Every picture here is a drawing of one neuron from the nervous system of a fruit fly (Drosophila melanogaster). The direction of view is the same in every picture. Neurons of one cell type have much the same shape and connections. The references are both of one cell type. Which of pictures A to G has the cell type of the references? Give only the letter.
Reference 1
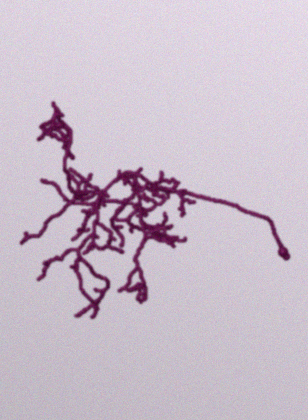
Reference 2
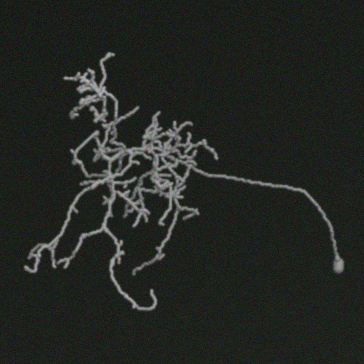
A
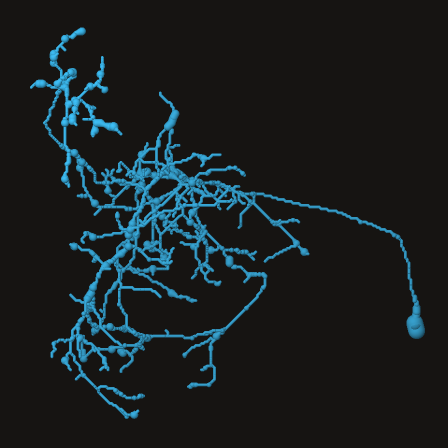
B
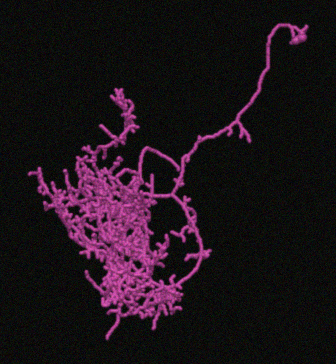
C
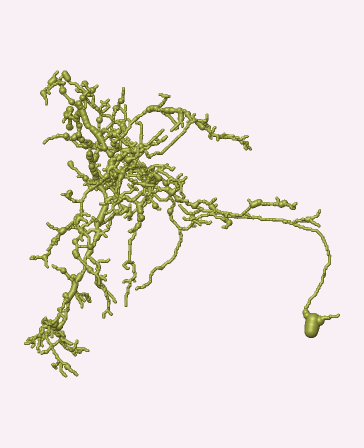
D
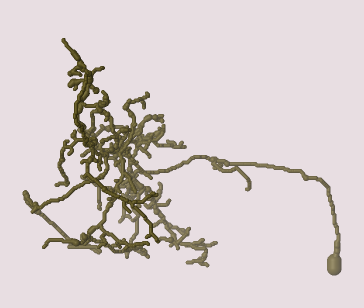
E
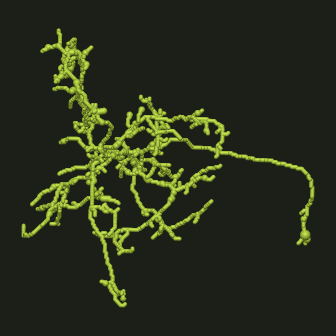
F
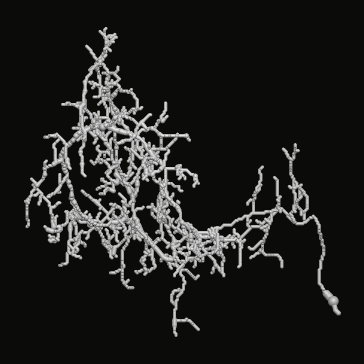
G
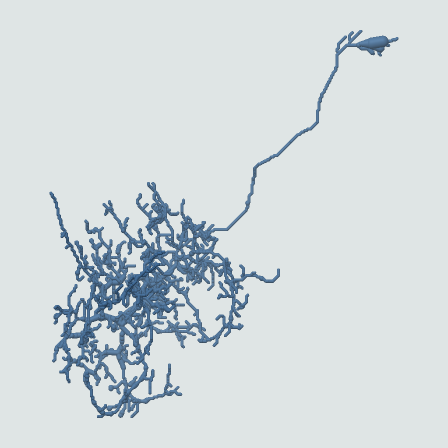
E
